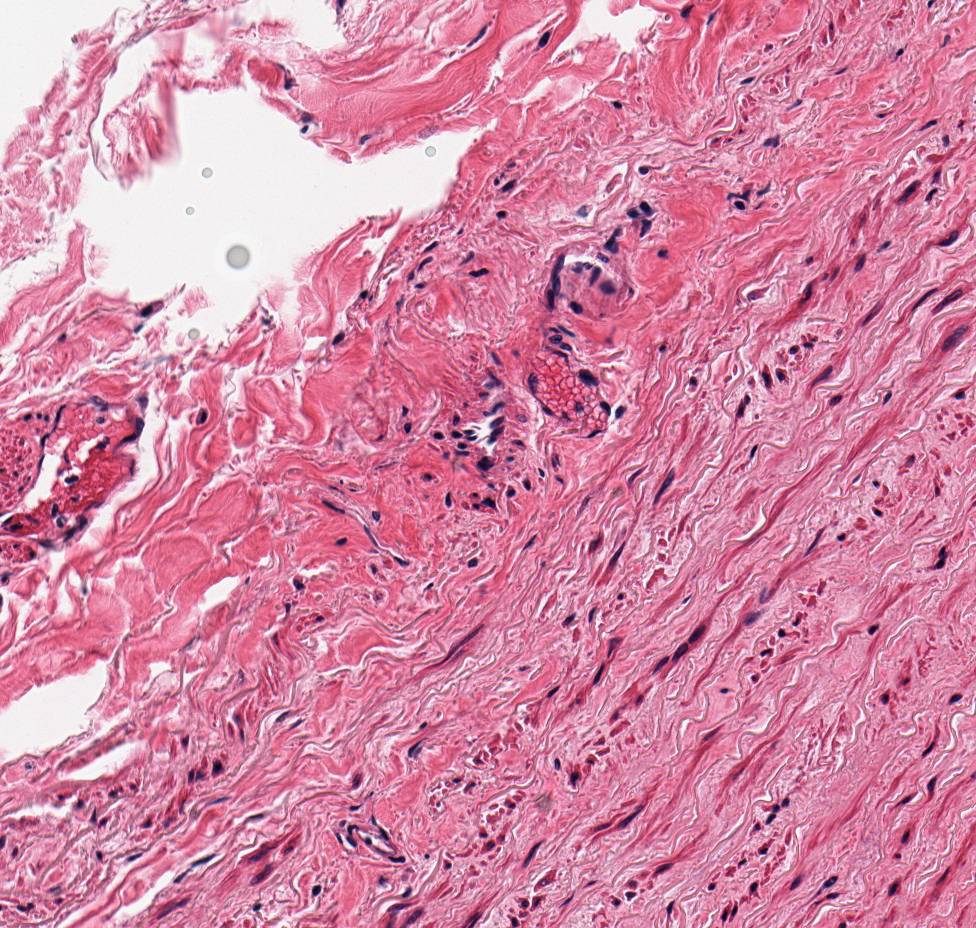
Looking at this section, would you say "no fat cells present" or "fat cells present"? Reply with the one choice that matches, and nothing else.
No fat cells present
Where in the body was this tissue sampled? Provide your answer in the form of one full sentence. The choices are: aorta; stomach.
From the aorta this tissue was sampled.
